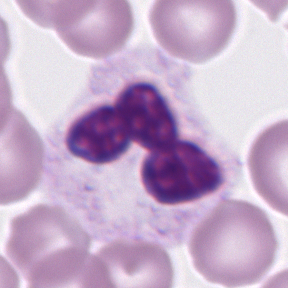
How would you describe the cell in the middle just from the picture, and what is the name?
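First, the nucleus is divided into three lobes, set in a row from the left side down toward the lower right. Next, the cytoplasm is plentiful and very pale pinkish-lilac, scattered with fine granules and small bluish-violet specks. Last comes the name: segmented neutrophil.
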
